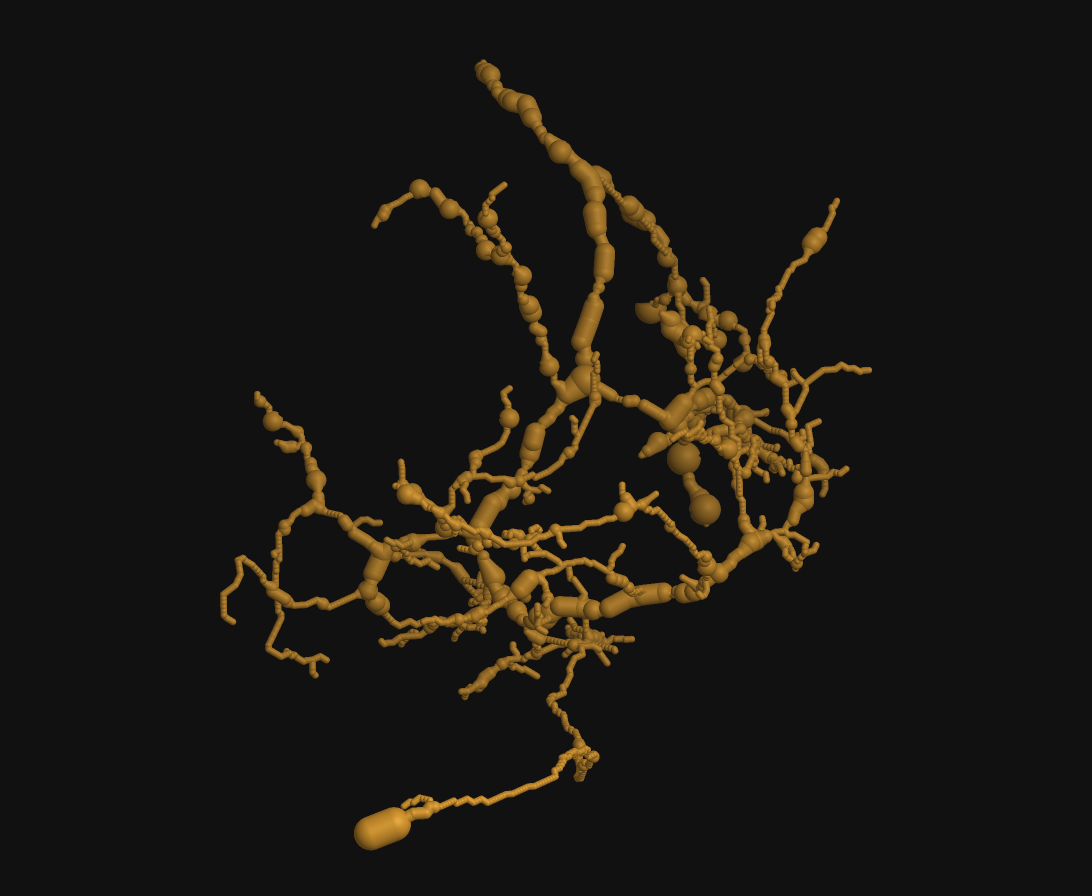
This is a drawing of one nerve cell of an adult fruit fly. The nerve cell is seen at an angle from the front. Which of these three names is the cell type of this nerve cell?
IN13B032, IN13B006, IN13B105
IN13B032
